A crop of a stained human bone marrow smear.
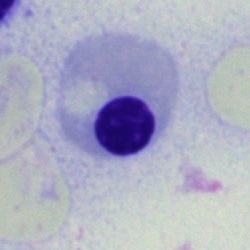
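Erythroblast: the chromatin is very dense and dark purple, condensed almost uniformly, and no nucleoli can be made out. There's plenty of pale grey-blue cytoplasm, and the cell surface has no projections or blebs.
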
